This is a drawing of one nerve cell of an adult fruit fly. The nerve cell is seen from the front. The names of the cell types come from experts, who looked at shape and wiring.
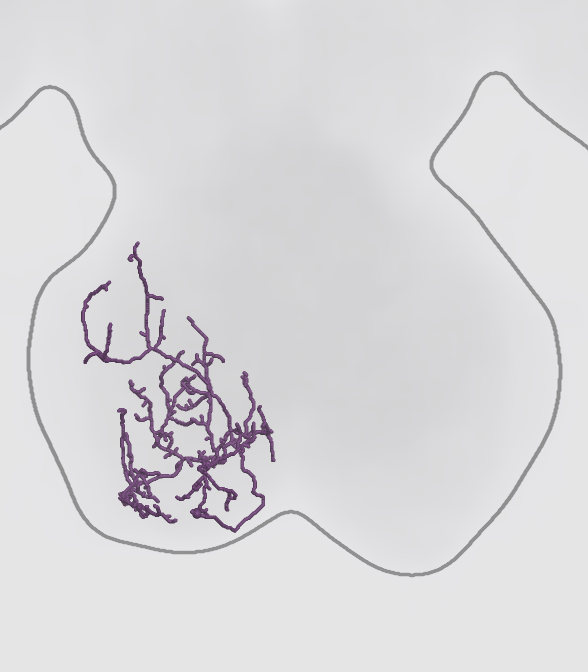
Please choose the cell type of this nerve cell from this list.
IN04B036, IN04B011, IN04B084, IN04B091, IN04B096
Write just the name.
IN04B084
